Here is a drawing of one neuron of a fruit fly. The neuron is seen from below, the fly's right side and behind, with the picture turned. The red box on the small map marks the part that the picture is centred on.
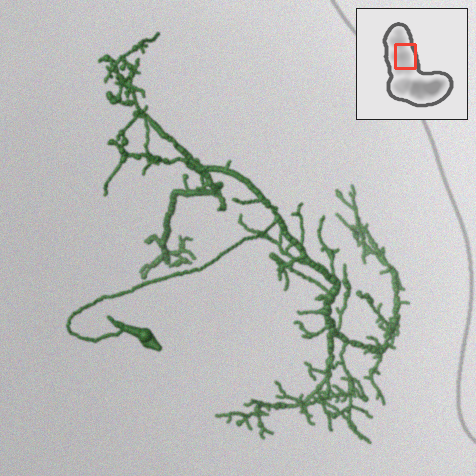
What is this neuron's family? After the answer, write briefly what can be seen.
Its family is hemilineage 13A. This is a nerve-cord intrinsic neuron. As drawn here it is about as wide as it is tall.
